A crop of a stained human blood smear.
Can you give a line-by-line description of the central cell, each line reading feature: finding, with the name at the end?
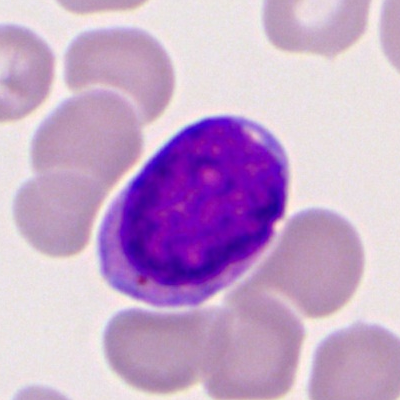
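Colour: cytoplasm pale bluish-lilac
Dot: one tiny, red-purple, in cytoplasm near lower edge
Vacuoles: none in cytoplasm
Surface: no projections
Cell: myeloblast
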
